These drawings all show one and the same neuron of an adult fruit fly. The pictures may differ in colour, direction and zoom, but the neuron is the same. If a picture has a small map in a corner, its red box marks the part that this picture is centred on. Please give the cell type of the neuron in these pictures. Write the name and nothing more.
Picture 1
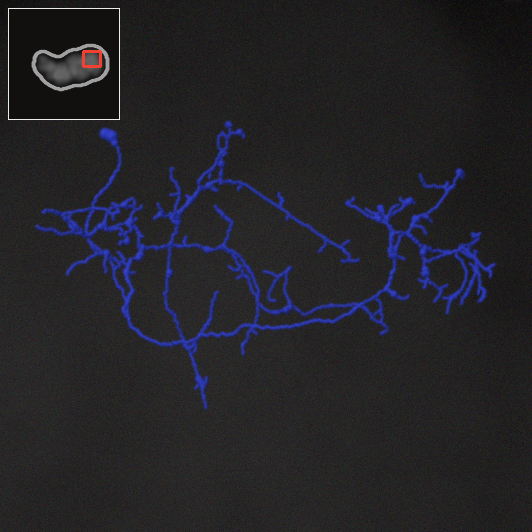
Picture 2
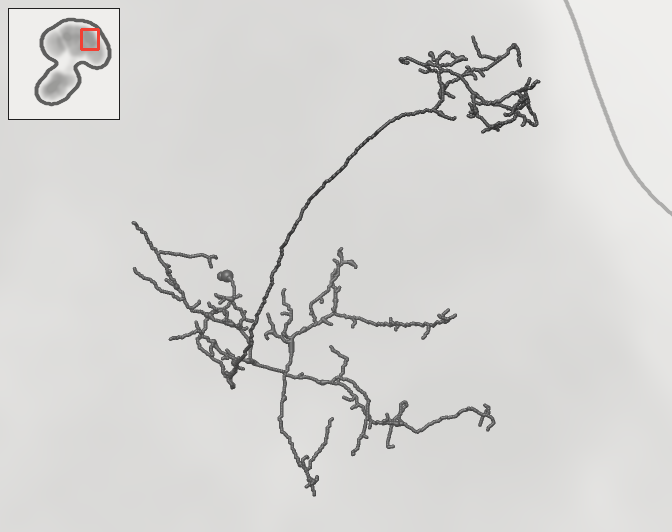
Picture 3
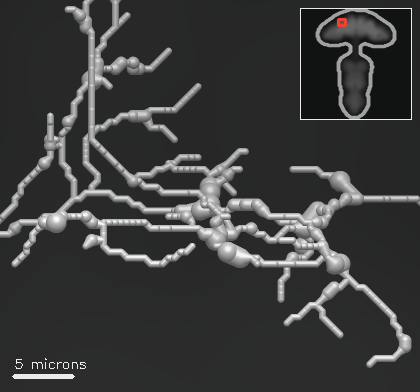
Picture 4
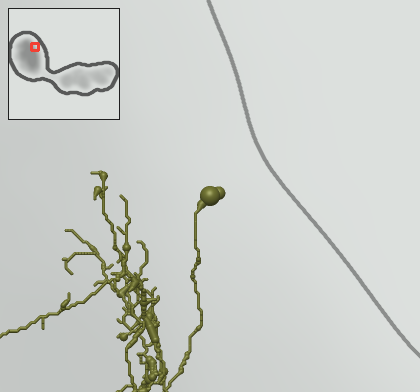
AOTU056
